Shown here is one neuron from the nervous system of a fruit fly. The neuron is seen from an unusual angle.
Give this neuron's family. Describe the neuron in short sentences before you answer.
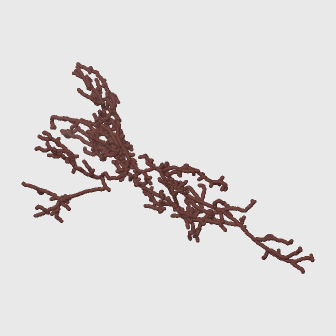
The picture shows dozens of branch ends. As drawn here it is wider than it is tall. Its broad class is nerve-cord intrinsic neuron. The family is hemilineage 14B.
